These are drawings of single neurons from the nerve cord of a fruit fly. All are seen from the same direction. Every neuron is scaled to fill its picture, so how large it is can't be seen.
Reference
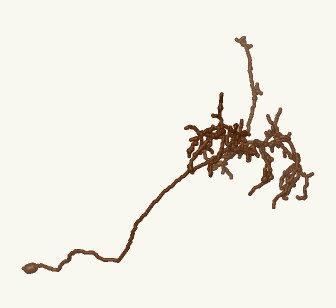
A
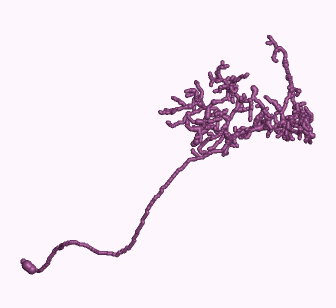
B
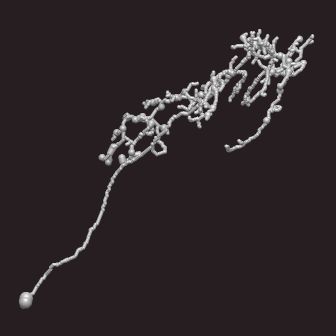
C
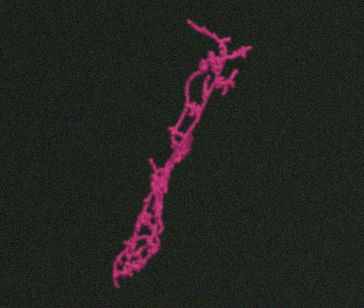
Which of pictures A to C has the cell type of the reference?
A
